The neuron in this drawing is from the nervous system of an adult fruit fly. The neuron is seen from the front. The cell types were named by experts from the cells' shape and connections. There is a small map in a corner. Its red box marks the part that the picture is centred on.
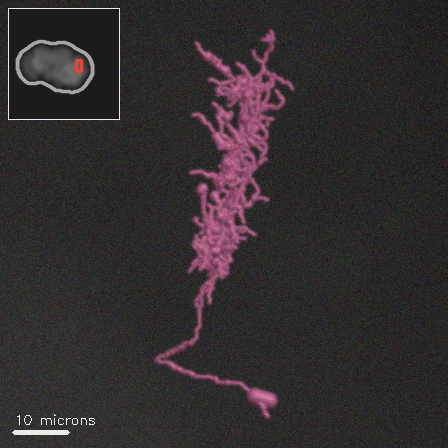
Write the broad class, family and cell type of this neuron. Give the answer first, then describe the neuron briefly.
Its broad class is optic-lobe intrinsic neuron. Its family is LPi. Its cell type is LPi3412. The cell body is at the bottom of the picture. From top to bottom in the picture it spans about 75 microns. Dozens of branch ends can be seen.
